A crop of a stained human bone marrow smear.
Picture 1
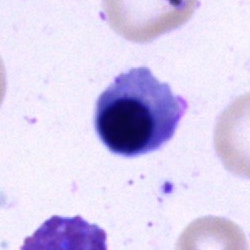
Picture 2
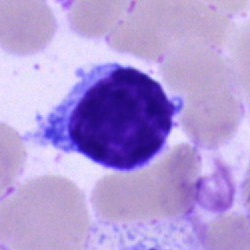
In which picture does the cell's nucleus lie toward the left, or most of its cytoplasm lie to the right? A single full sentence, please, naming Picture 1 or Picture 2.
The cell shown in picture 1 carries its nucleus toward the left.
